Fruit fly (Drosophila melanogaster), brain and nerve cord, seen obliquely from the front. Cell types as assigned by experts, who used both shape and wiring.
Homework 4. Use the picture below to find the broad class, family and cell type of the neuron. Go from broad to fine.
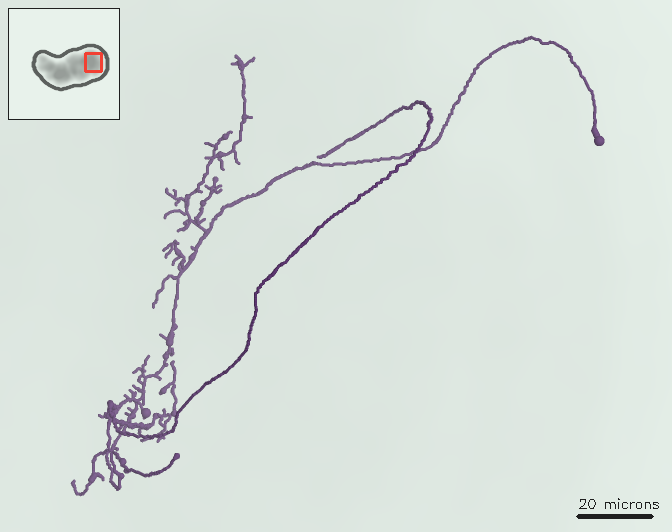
central-brain intrinsic neuron; hemilineage SLPa&l1_lateral; CB3759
